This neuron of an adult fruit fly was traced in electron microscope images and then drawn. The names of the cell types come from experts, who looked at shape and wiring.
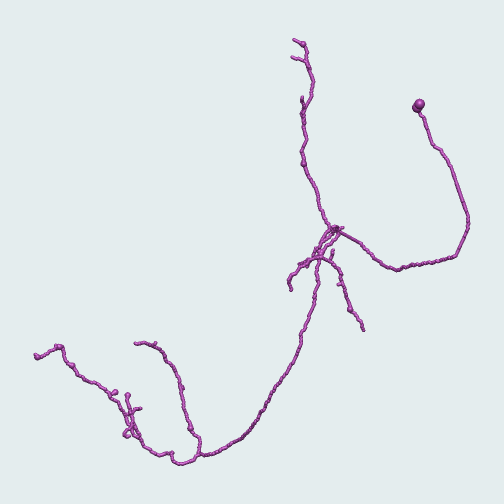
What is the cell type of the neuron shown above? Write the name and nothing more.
WED192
